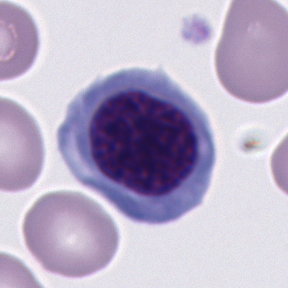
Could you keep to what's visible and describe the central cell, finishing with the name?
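At the top edge, a small pointed projection stands out from the cell. The nucleus, as far as I can tell, is oval, with no indentation and no lobes. I can't see any nucleoli in it. Nor does the cytoplasm show any granules. So what I have here is a normoblast.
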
